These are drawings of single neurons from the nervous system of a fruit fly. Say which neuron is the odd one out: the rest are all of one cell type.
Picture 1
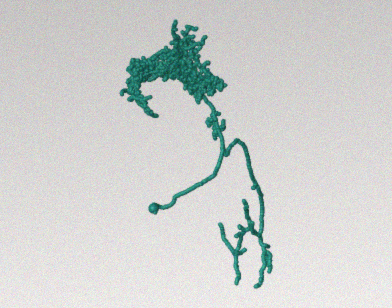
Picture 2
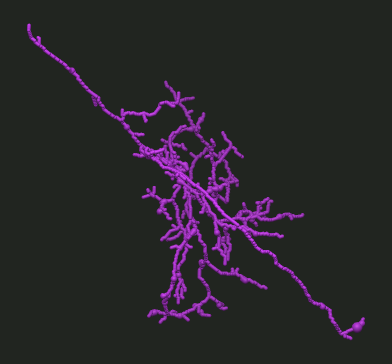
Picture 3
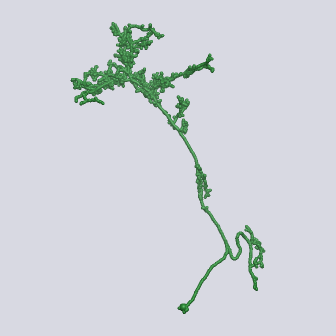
Picture 2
